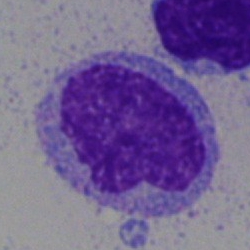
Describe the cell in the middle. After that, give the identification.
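First the outline: roughly round, perhaps slightly oval. The nucleus fills most of the cell and sits toward the upper right. Its lower edge has a shallow notch. The cytoplasm makes a pale greyish-blue rim, widest on the left and lower side. So this is a monocyte.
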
